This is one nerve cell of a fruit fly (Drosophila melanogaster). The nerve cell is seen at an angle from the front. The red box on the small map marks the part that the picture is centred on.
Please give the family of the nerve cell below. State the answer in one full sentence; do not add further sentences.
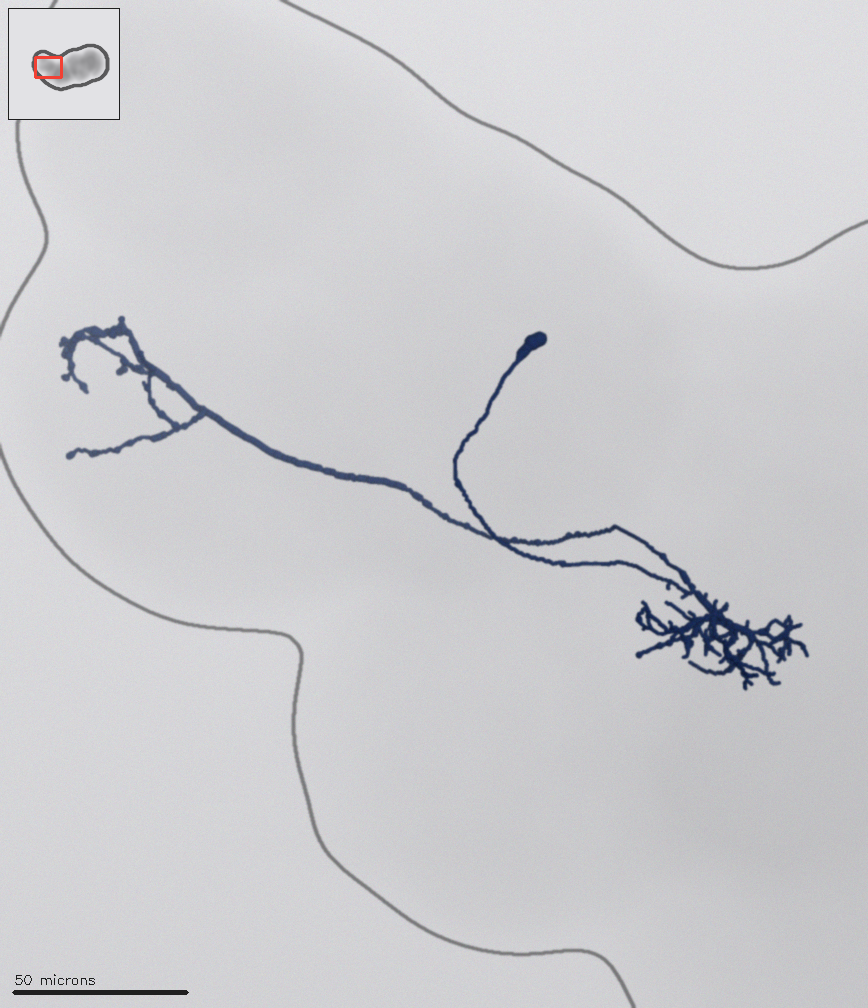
The family of this particular nerve cell is hemilineage 11A.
